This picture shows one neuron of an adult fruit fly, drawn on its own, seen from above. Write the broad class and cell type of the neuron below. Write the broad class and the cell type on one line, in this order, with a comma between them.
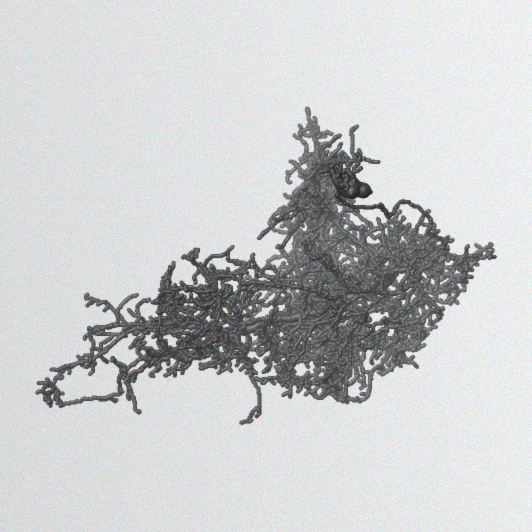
central-brain intrinsic neuron, PVLP010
